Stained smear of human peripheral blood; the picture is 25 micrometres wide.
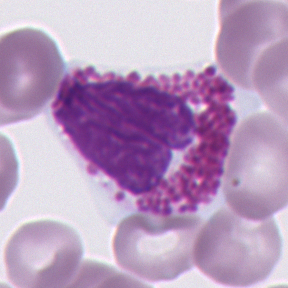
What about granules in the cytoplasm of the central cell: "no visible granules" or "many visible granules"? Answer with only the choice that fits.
Many visible granules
